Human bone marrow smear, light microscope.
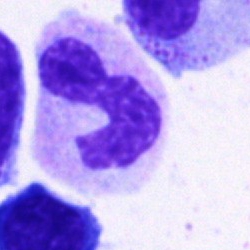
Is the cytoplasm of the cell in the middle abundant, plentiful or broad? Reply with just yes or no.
Yes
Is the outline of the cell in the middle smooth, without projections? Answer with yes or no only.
Yes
